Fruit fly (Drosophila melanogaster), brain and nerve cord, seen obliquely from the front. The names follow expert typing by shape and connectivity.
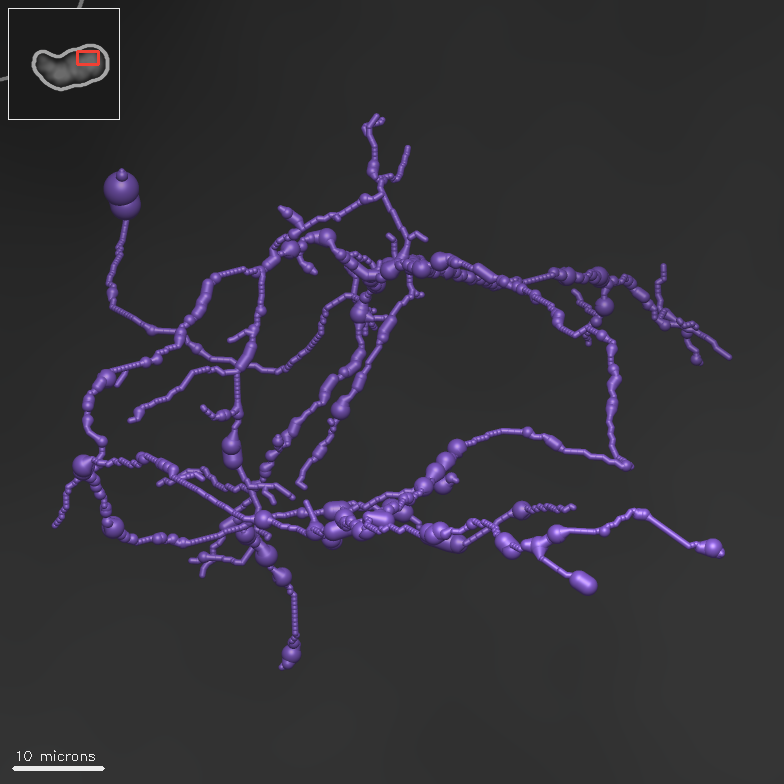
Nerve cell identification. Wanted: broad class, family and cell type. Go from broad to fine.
central-brain intrinsic neuron; hemilineage DM6_dorso_lateral; SMP380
